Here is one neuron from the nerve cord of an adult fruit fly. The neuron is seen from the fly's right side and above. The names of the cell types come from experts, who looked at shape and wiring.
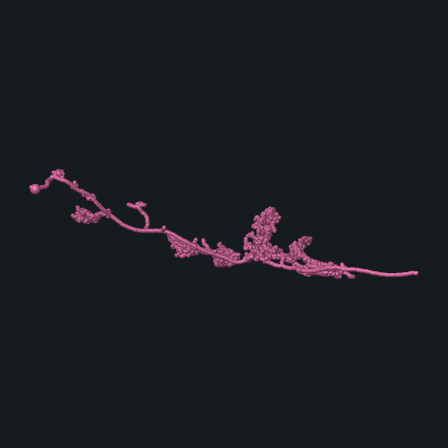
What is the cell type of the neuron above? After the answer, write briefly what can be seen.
It is of cell type AN09B009. This is an ascending neuron. In this view it is more than twice as wide as it is tall.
